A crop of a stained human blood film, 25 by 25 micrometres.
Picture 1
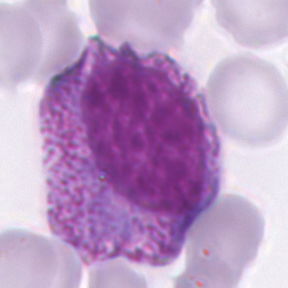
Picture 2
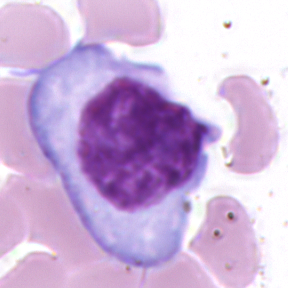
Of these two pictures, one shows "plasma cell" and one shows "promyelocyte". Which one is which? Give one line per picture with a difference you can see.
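Picture 1 – promyelocyte. The cytoplasm is stippled throughout with many fine purple granules.
Picture 2 – plasma cell. No distinct granules are seen in the cytoplasm.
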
